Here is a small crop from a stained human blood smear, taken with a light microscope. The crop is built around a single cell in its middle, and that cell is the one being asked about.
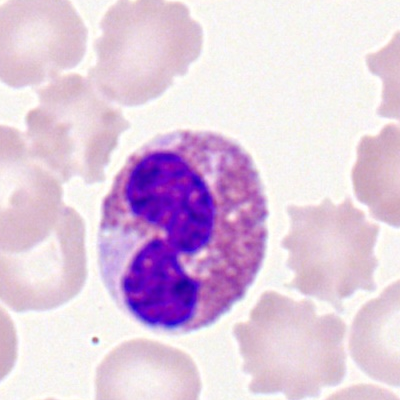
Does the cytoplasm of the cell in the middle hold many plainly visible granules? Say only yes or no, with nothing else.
Yes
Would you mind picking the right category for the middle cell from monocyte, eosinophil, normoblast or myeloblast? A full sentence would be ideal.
The central cell in this smear crop is an eosinophil.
